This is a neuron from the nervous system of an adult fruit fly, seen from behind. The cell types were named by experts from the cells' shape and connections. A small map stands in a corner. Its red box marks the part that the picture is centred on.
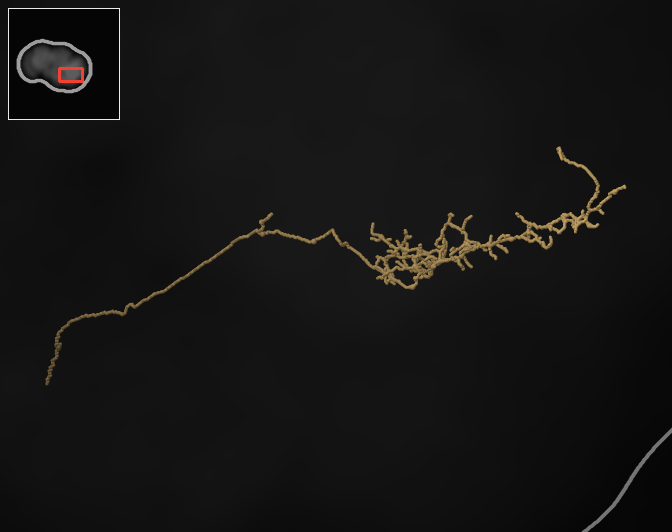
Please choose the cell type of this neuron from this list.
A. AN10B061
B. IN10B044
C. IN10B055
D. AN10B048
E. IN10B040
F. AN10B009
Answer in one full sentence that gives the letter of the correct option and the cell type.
It is option C, IN10B055, that gives the cell type of the neuron.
